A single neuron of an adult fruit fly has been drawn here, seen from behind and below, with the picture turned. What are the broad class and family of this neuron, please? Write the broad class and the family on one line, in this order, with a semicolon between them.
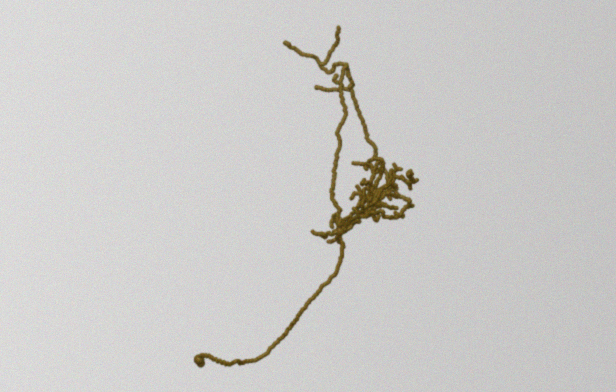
central-brain intrinsic neuron; class CX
